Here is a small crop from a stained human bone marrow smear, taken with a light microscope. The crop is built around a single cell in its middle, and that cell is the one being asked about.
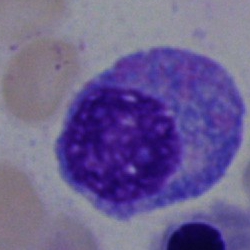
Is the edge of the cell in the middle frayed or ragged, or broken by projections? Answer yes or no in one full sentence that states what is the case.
No, there are no projections, blebs or tags; the cell's outline is smooth.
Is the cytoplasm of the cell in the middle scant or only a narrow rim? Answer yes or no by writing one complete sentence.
No, what surrounds the nucleus is a broad area of cytoplasm.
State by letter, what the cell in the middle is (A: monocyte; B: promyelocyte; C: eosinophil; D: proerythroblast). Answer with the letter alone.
B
